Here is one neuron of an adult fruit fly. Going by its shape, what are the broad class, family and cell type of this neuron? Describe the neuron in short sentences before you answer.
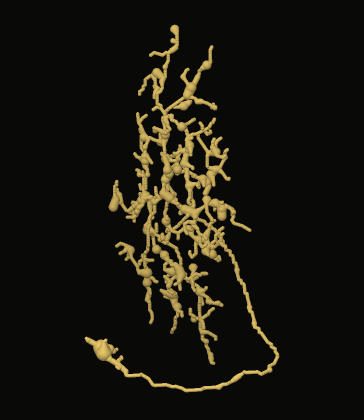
The picture shows dozens of branch ends. In this view it is taller than it is wide. Its broad class is optic-lobe intrinsic neuron. Its family is Dm. It is of cell type Dm12.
